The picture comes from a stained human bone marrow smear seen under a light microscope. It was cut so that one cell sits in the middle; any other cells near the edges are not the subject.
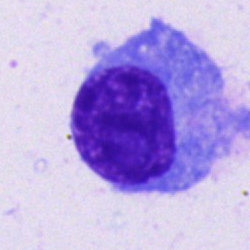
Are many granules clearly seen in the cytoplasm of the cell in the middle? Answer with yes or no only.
No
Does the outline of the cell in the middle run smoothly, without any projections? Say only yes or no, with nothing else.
No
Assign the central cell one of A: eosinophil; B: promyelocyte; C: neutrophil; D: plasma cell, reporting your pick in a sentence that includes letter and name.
Since the cell in the centre is a plasma cell, the correct option is D.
